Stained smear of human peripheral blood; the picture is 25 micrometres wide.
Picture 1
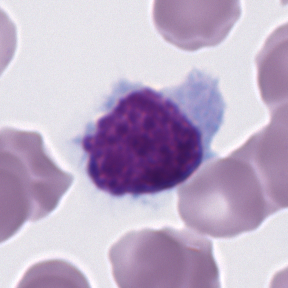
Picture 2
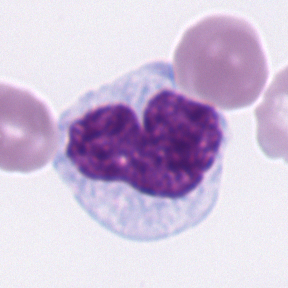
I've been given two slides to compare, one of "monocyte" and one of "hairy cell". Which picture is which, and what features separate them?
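Picture 1 shows the hairy cell, and picture 2 shows the monocyte. In both, the cytoplasm is pale greyish blue and the chromatin is dark purple, but in picture 1 the chromatin is patchy, while in picture 2 it is coarsely mottled. The edge of the cytoplasm in picture 1 is fringed with fine, hair-like projections, whereas the plentiful cytoplasm in picture 2 has a fine, lacy, streaky texture. The widest part of the cytoplasm lies on the upper right side of the nucleus in picture 1 but below the nucleus in picture 2. The nucleus in picture 1 is about 10 micrometres across, lies toward the lower left of the cell and fills about 70% of its area; the nucleus in picture 2 is about 14 by 9 micrometres.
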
